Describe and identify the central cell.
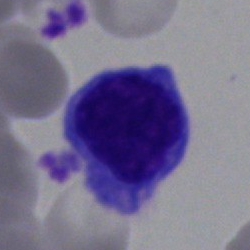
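Hmm, the outline is irregular, with bulging cytoplasmic protrusions instead of a smooth round edge. The largest bulge hangs from the lower edge. Dark purple chromatin looks dense across the whole nucleus. The cytoplasm is scant and deep blue. It is a lymphocyte.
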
